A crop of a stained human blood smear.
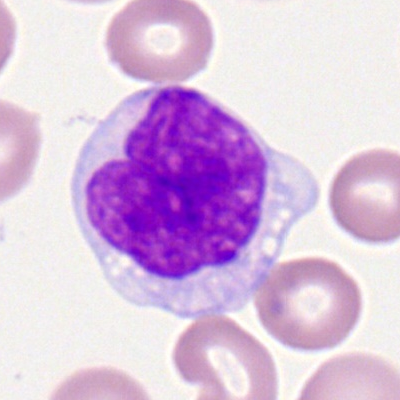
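Monocyte in the middle of the field: its outline is irregular, with a rounded bulge of cytoplasm on the right. That cytoplasm is pale grey-blue, and no coarse coloured granules show in it.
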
